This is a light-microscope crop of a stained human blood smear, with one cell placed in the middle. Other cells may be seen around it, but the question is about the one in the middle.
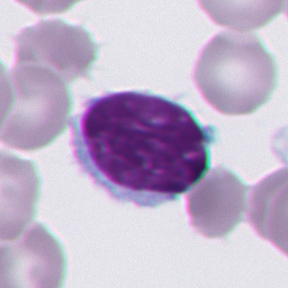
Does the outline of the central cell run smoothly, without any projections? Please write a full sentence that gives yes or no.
No, the cell lacks a smooth edge; its outline is rough.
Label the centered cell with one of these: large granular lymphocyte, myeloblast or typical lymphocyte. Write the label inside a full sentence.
The cell sitting right in the middle is a typical lymphocyte.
